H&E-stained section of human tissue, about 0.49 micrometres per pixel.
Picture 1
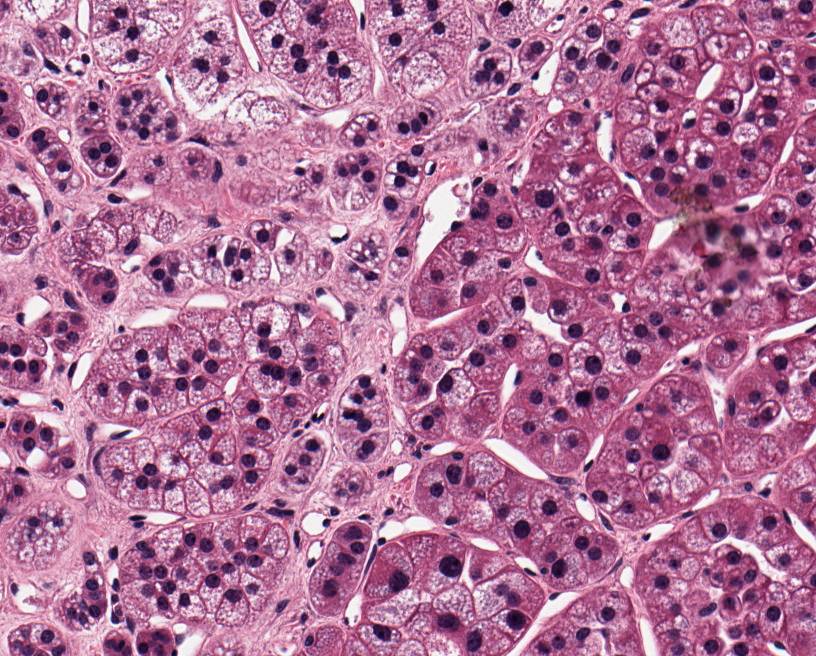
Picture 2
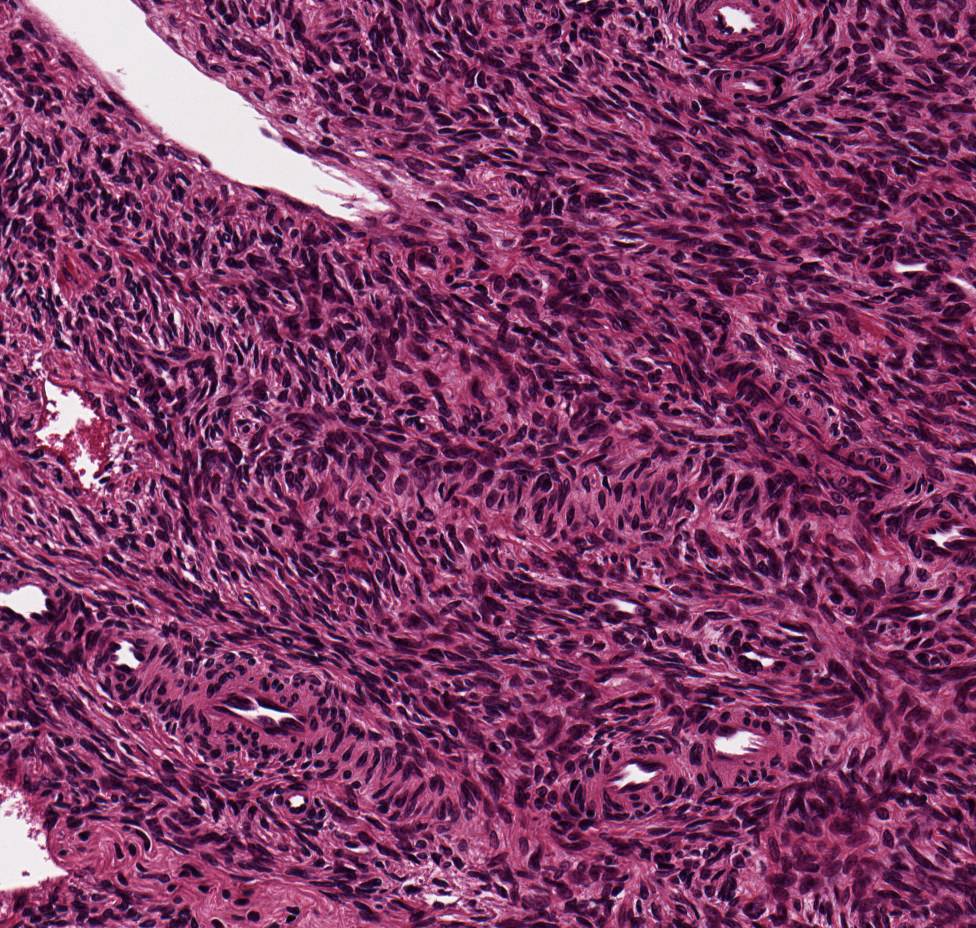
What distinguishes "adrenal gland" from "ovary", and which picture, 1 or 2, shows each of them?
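Let me see: picture 1 is adrenal gland, picture 2 is ovary. In the first, large polygonal cells with abundant pink cytoplasm sit in nests, paler and finely vacuolated on the left, with slit-like channels lined by flat cells between them and a small cluster of golden-brown pigment at upper right. The second is instead densely packed spindle-shaped cells with dark elongated nuclei and scant pale cytoplasm, streaming in intersecting fascicles.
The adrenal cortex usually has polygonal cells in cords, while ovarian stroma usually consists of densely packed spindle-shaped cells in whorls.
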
